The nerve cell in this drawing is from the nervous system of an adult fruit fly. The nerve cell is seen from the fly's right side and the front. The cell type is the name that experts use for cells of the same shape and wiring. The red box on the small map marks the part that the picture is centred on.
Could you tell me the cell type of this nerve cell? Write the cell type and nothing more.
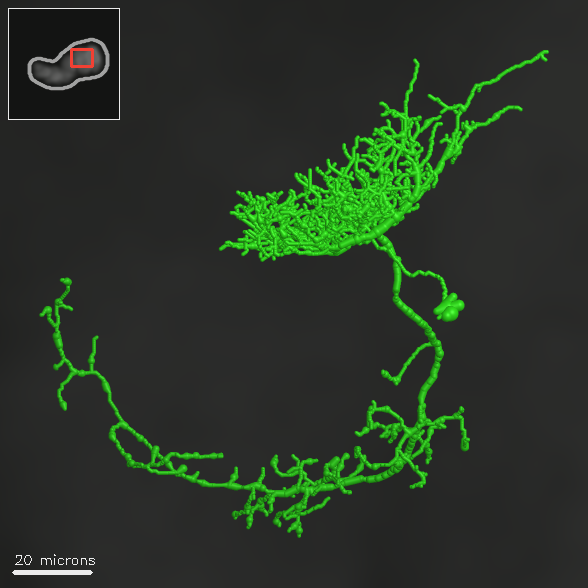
AOTU005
